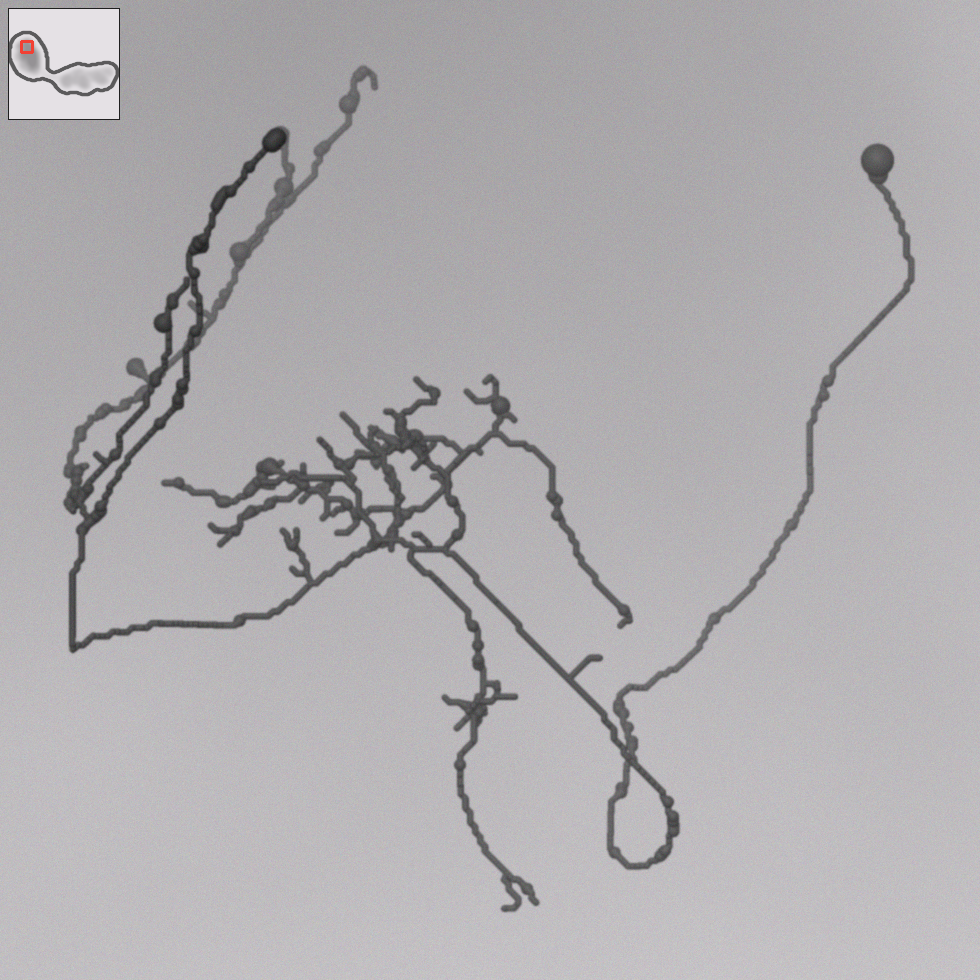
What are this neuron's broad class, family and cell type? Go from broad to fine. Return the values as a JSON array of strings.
["central-brain intrinsic neuron", "class CX", "FS3_a"]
